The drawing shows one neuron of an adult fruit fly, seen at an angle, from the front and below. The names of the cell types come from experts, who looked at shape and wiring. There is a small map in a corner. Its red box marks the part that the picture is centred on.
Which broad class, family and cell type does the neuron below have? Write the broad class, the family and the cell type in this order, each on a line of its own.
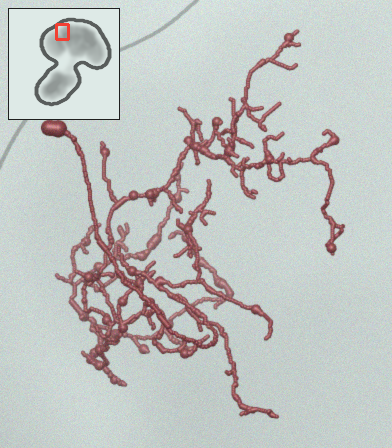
central-brain intrinsic neuron
hemilineage LHl4_dorsal
CB3016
